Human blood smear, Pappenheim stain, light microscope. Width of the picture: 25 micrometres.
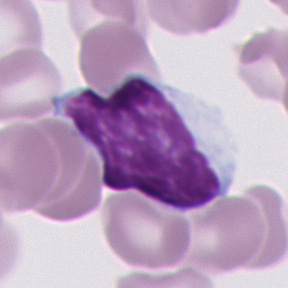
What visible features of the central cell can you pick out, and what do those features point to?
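In outline the nucleus is irregular, a deep notch cutting into its upper edge. No distinct nucleoli are visible within it. Scant cytoplasm lies mainly to the right of the nucleus and shows no visible granules. It is a typical lymphocyte.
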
